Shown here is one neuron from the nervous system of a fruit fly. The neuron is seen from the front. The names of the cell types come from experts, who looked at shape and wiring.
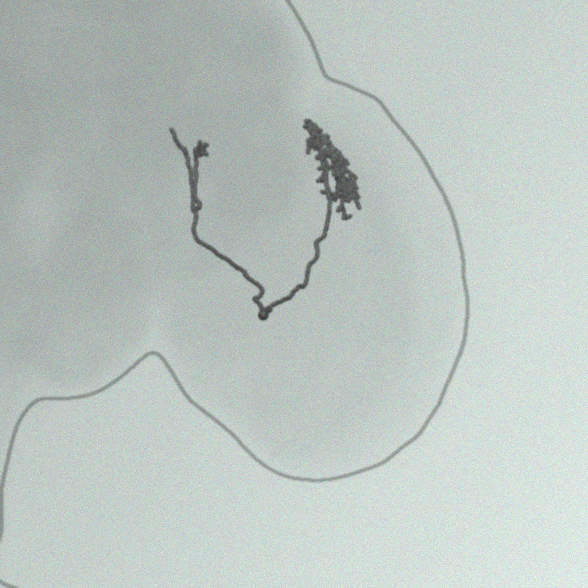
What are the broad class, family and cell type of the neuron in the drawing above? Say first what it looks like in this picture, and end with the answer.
Its cell body lies in the middle of the picture. As drawn here it is about as wide as it is tall. It is a visual projection neuron. Its family is MeVP. The cell type is MeVP3.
